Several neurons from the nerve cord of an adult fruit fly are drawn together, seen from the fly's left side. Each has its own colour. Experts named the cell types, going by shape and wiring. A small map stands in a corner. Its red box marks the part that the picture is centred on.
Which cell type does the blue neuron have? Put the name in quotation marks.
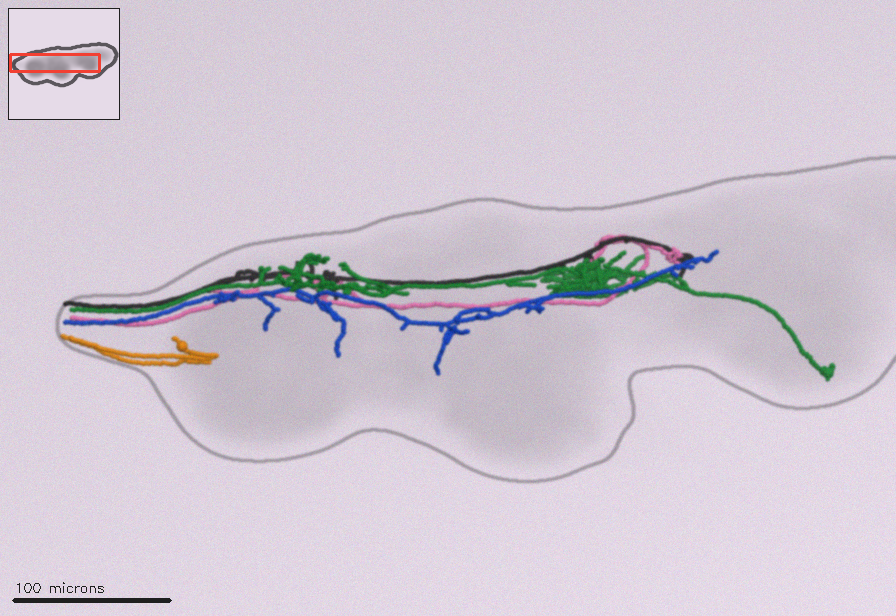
"DNpe003"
